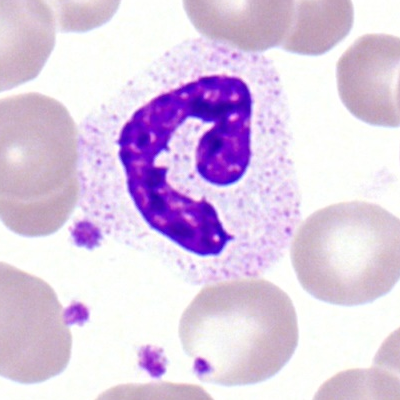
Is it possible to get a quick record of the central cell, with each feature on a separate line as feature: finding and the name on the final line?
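Nucleus: one curved C-shaped band, not split into lobes
Opening: the C faces right
Chromatin: dark purple, coarsely clumped, small paler patches
Cytoplasm: plentiful, pale pink
Name: band neutrophil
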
